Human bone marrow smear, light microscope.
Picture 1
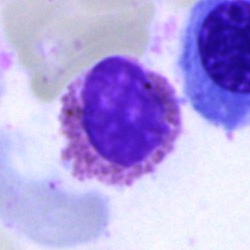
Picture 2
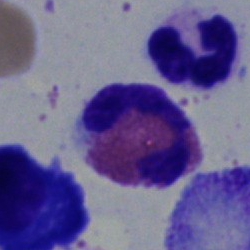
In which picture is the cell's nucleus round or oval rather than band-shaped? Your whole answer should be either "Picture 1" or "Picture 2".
Picture 1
